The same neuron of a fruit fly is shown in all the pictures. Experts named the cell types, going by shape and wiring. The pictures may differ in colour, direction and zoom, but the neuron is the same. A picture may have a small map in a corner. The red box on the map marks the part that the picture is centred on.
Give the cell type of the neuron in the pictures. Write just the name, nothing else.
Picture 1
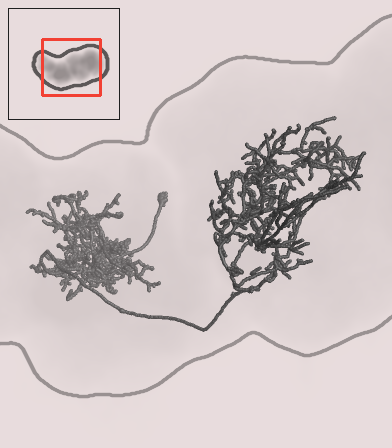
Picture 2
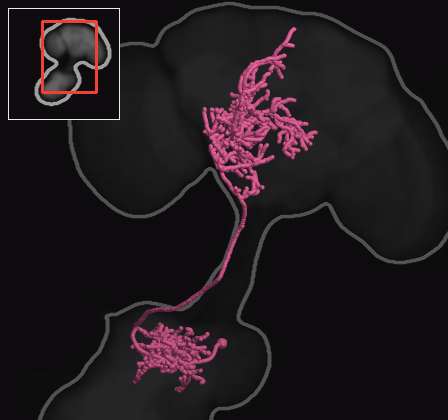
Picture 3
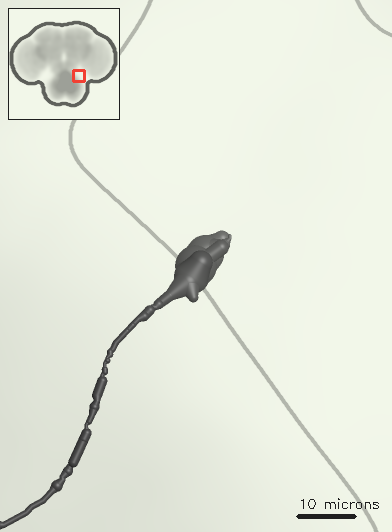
AN19B017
